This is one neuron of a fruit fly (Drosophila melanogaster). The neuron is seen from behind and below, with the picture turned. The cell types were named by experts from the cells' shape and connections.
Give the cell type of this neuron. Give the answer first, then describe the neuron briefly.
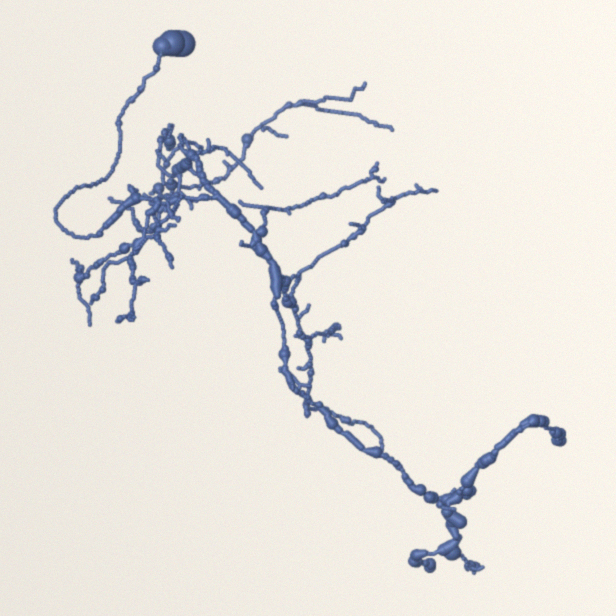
The cell type is IN19A086. Its broad class is nerve-cord intrinsic neuron. Dozens of branch ends can be seen. As drawn here it is about as wide as it is tall.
